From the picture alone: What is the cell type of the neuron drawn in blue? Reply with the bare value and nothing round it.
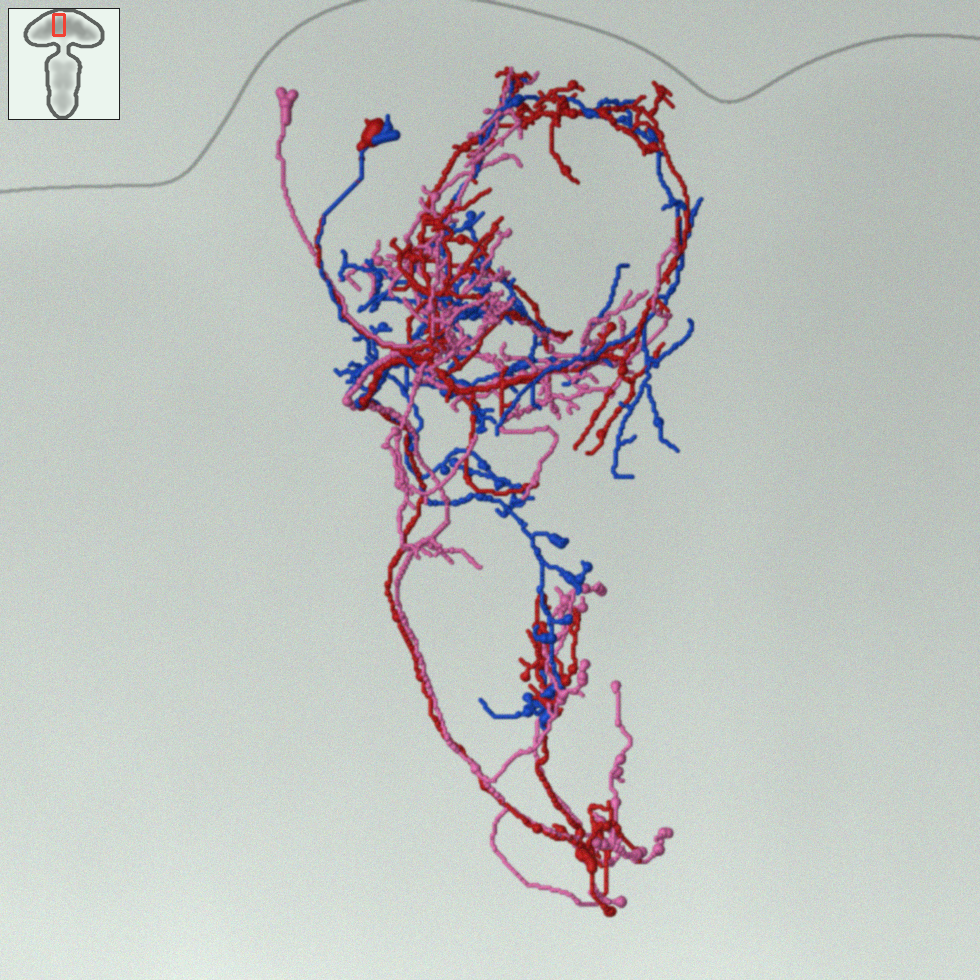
CRE015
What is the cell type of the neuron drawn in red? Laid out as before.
CRE014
